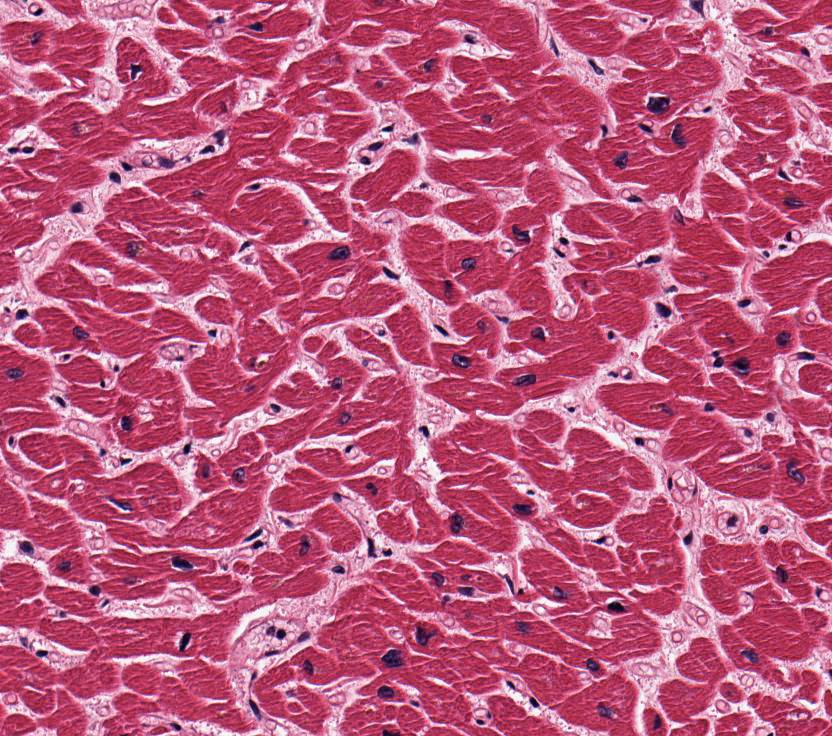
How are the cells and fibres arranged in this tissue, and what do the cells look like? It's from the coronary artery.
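First, muscle fibres occupy the entire field; epithelium is absent. Second, the fibres are cut mostly across or obliquely, giving irregular, often branching red profiles rather than long parallel strands. Third, the stroma between fibres is scant, pale and loose, with small scattered spindle-shaped nuclei.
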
